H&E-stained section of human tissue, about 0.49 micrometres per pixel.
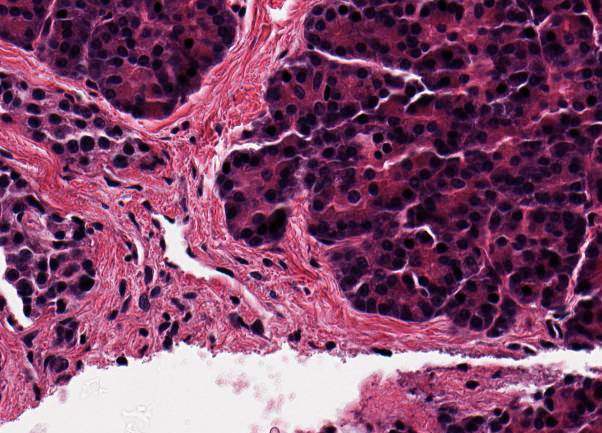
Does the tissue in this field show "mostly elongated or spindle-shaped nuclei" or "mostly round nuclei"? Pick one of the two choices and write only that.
Mostly round nuclei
